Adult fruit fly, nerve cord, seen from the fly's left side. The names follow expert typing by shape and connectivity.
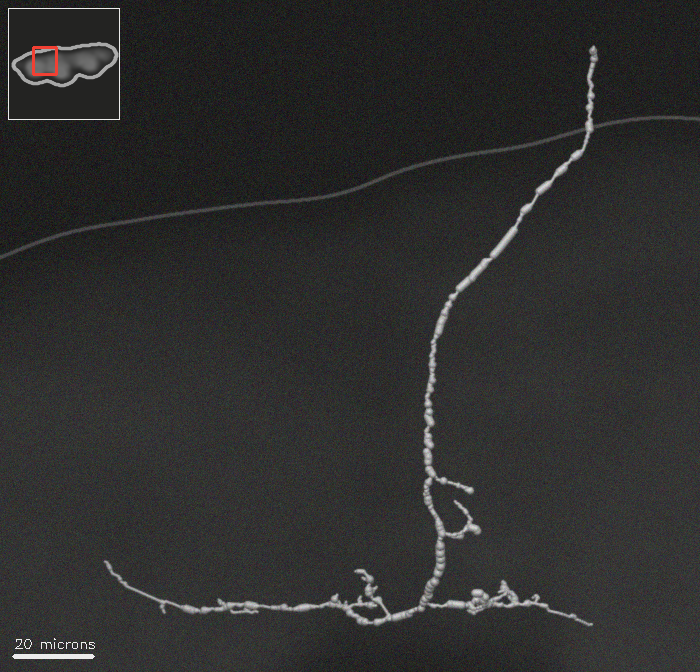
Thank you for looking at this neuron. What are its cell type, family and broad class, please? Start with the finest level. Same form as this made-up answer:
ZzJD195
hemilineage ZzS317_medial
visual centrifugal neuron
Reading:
SNta12
class mechanosensory tactile
sensory neuron entering the nerve cord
